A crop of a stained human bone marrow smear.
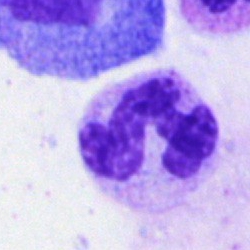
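Segmented neutrophil. A smooth edge bounds a roughly round cell outline. The nucleus is a curved band bent into an arch that opens downward, with shallow indentations along its length. No nucleoli are visible in the nucleus.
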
